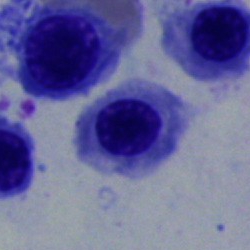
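Erythroblast, in the middle of the smear; start with the outline, which is roughly round but slightly frayed and irregular at the edge. The nucleus sits near the centre, and if you look closely, its dense, dark purple chromatin shows small lighter spots. All the way around it runs a moderately wide rim of cytoplasm.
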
